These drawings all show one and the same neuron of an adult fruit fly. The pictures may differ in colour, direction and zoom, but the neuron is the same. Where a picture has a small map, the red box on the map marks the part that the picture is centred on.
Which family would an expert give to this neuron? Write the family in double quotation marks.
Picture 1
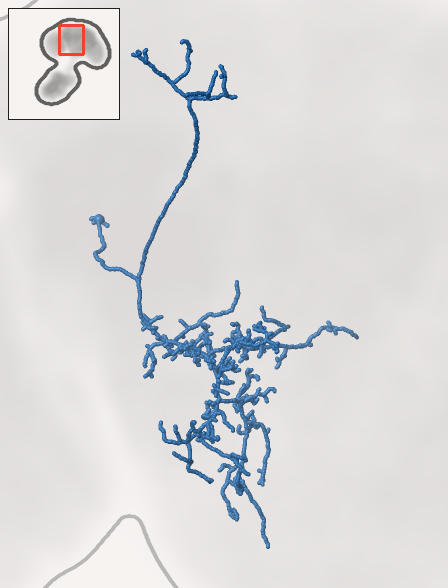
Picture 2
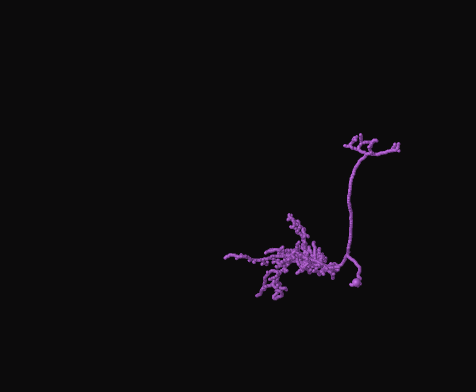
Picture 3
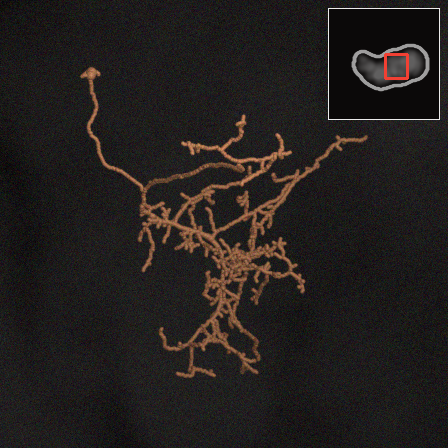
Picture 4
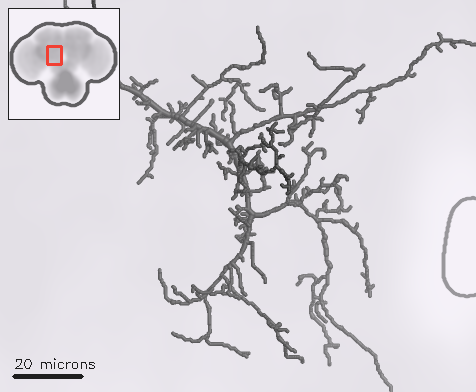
"hemilineage DL1_ventral"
